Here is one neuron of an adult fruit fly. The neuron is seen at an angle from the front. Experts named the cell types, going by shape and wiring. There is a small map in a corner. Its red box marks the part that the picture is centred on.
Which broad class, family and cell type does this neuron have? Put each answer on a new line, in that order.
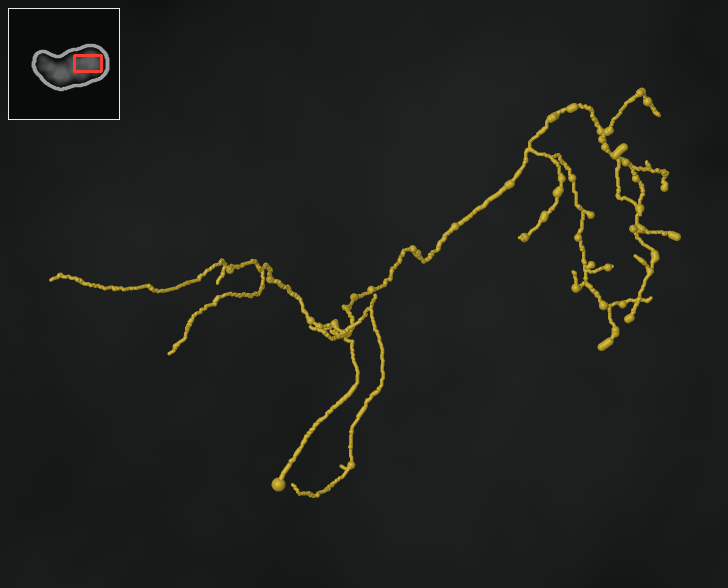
visual centrifugal neuron
LPT
LPT111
